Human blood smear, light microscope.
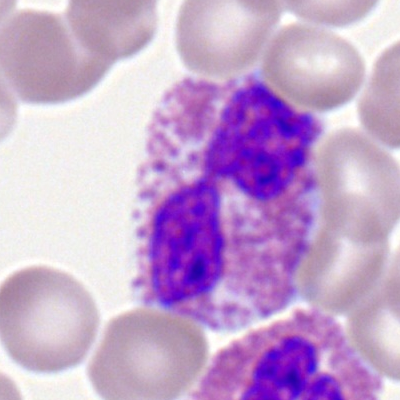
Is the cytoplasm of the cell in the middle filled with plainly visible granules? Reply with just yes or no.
Yes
